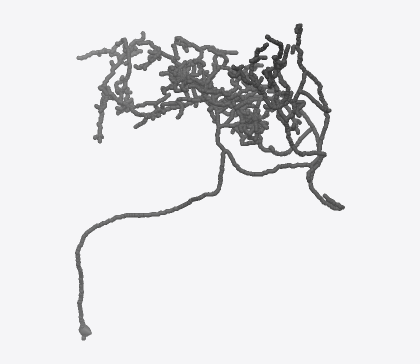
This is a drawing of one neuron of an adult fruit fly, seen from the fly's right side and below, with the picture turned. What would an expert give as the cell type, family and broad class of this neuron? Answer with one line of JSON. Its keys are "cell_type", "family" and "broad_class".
{"cell_type": "SMP161", "family": "hemilineage VLPa1_medial", "broad_class": "central-brain intrinsic neuron"}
